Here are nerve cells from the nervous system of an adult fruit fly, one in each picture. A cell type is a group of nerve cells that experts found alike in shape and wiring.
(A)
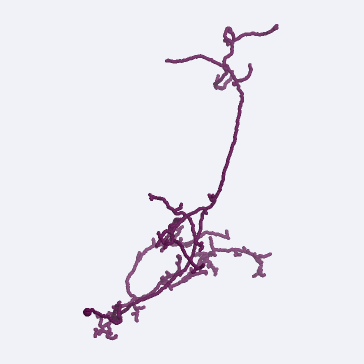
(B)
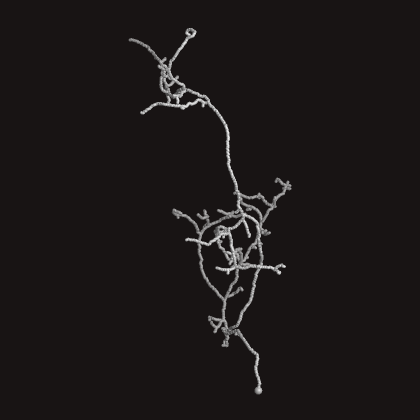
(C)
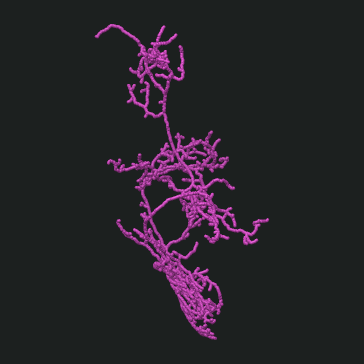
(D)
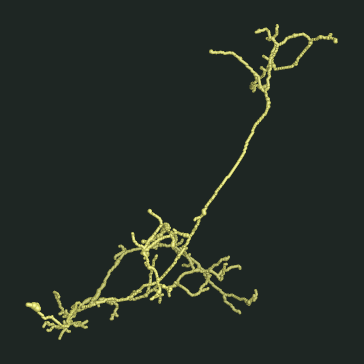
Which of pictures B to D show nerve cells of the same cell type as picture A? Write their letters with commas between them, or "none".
B, D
